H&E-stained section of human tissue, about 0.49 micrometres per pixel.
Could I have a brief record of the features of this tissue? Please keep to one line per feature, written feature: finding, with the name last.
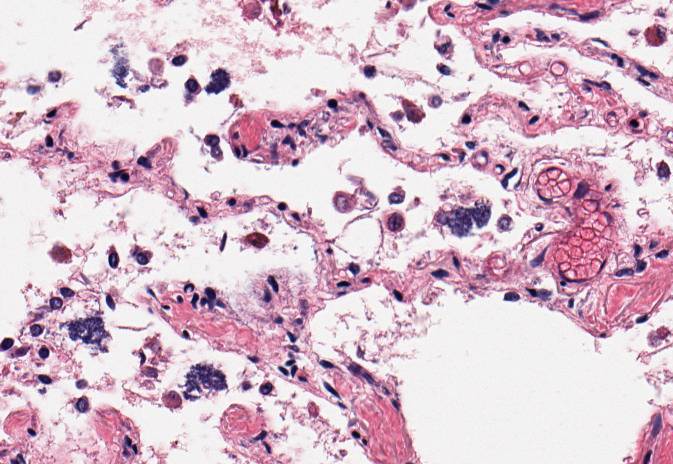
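Septa: thin, branching and pink, a loose network around wide empty spaces
Septal nuclei: many, small, dark, elongated
Vessel: rounded, right of centre, tightly packed with red blood cells
Loose cells: rounded, single, pink cytoplasm, lying in the spaces, some holding brown pigment
Name: lung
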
